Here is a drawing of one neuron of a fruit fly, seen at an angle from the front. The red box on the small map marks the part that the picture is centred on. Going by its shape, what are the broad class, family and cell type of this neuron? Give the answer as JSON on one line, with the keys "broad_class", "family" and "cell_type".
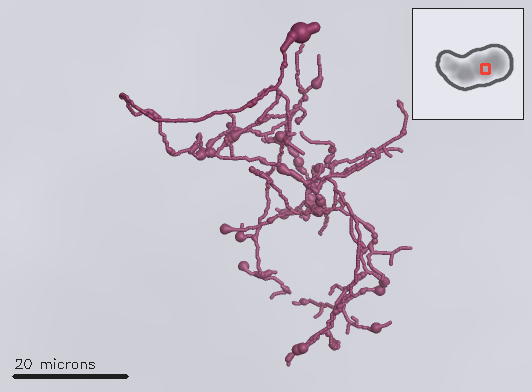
{"broad_class": "central-brain intrinsic neuron", "family": "hemilineage ALl1_dorsal", "cell_type": "CB3007"}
